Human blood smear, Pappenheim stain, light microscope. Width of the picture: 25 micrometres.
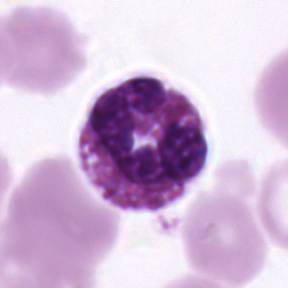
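Eosinophil, the cell in the middle of a stained peripheral blood smear. Its outline is round and smooth, about 12 micrometres across. Notice how the nucleus is divided into several lobes grouped around a small pale central gap, with dense, dark purple, clumped chromatin. The cytoplasm shows mainly as a crescent along the lower left and bottom of the cell.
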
